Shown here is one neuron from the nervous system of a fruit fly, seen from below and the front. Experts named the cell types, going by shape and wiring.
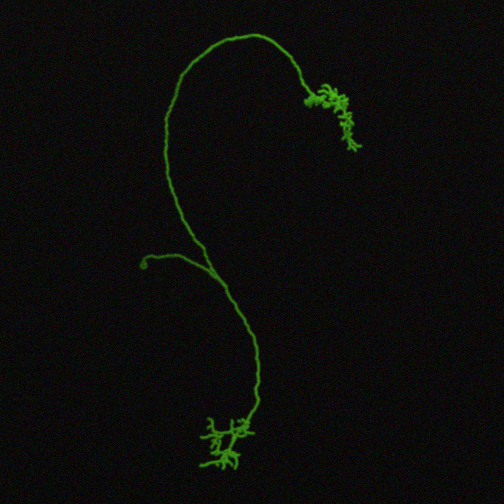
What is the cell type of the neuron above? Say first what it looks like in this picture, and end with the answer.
Its cell body lies on the left of the picture. In this view it is taller than it is wide. This is a visual projection neuron. Its cell type is LC9.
